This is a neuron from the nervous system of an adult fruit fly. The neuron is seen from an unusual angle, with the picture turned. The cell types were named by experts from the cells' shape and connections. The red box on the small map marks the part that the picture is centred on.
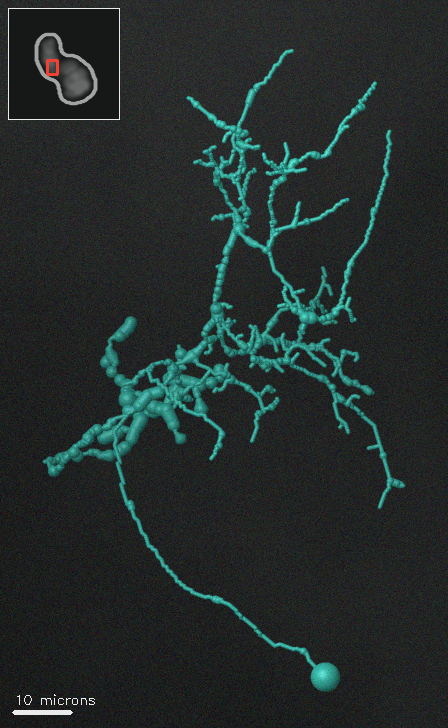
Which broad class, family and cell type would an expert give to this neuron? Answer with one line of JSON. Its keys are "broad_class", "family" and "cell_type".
{"broad_class": "nerve-cord intrinsic neuron", "family": "hemilineage 09A", "cell_type": "IN09A054"}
